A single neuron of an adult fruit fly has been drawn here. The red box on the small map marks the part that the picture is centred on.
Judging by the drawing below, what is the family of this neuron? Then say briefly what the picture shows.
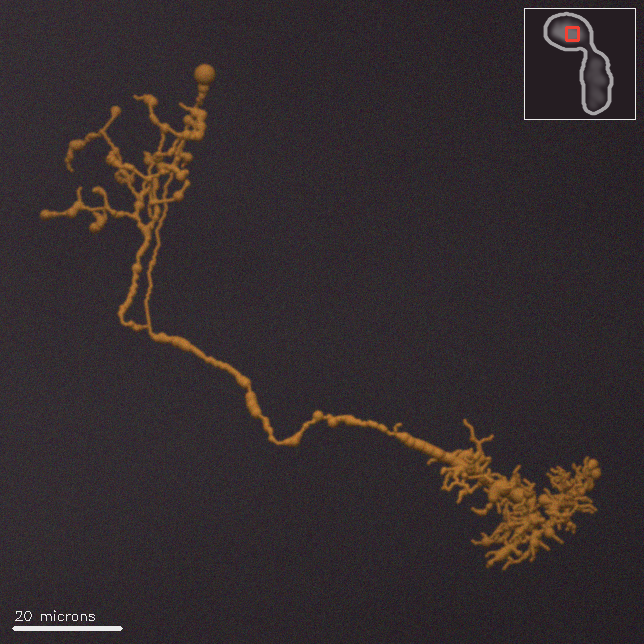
The family is hemilineage VPNv1. It is a visual projection neuron. From left to right in the picture it spans about 100 microns. Dozens of branch ends can be seen.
